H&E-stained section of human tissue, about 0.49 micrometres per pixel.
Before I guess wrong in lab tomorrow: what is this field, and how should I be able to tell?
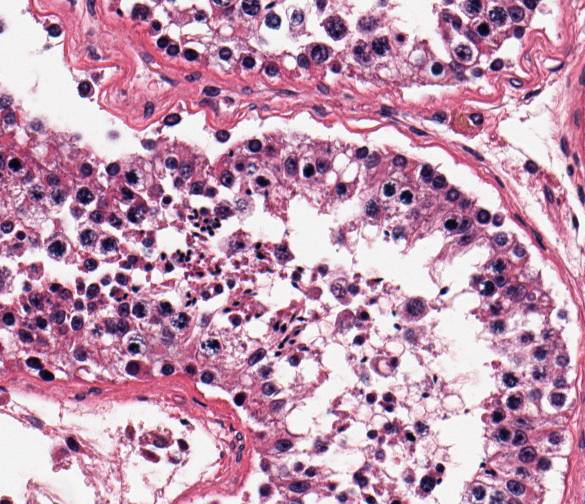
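Mostly this is seminiferous tubule: a large curved one crosses most of the field, with parts of two others at the top and lower left. Wavy, layered pink fibrous bands bound them. Follow the lining inward: a stratified epithelium many cells deep, of rounded cells with dark round nuclei.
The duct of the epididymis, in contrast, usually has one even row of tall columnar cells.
Toward the lumen in the left centre of the large tubule lies a cluster of small, dense, dark elongated nuclei.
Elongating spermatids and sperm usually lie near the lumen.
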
